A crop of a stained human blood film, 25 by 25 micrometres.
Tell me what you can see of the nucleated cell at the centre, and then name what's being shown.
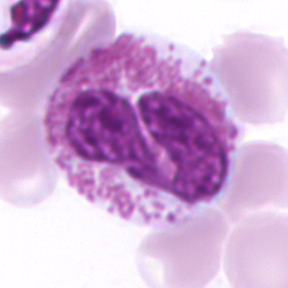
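Look first at the outline: roughly round, its edge made slightly uneven by granules. Inside, two nuclear lobes lie side by side, joined near the lower middle. Coarse, rounded, reddish-purple granules pack the cytoplasm densely. You are looking at an eosinophil.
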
